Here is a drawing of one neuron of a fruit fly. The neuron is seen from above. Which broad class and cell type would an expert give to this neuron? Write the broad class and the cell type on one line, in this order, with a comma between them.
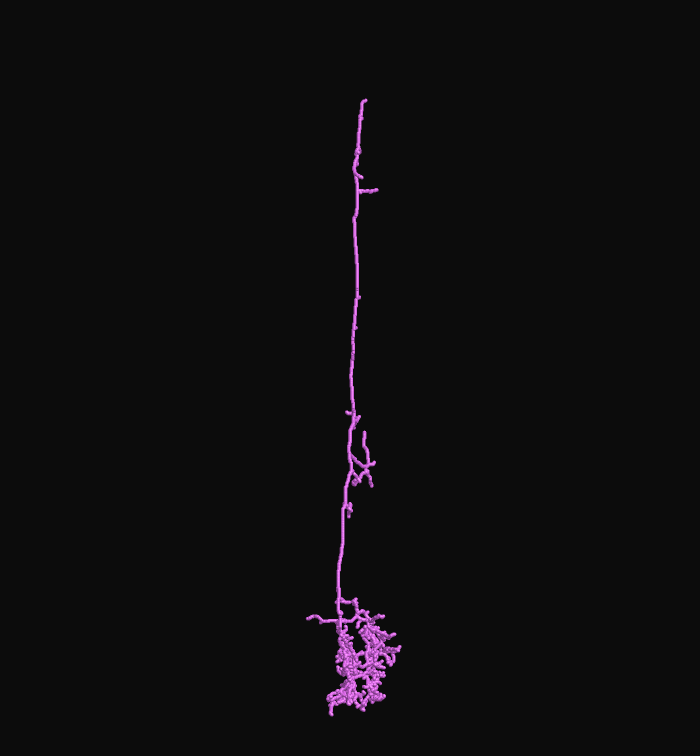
nerve-cord intrinsic neuron, INXXX300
